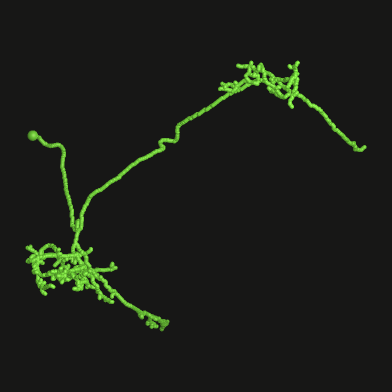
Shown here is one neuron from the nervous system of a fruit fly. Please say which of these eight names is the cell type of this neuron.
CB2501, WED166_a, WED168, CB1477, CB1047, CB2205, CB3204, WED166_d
CB1477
